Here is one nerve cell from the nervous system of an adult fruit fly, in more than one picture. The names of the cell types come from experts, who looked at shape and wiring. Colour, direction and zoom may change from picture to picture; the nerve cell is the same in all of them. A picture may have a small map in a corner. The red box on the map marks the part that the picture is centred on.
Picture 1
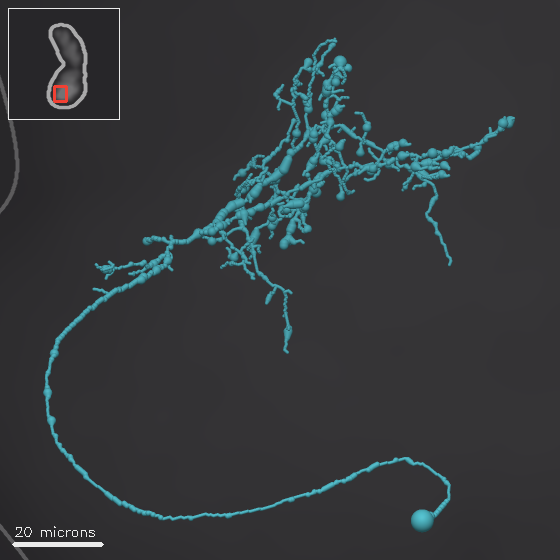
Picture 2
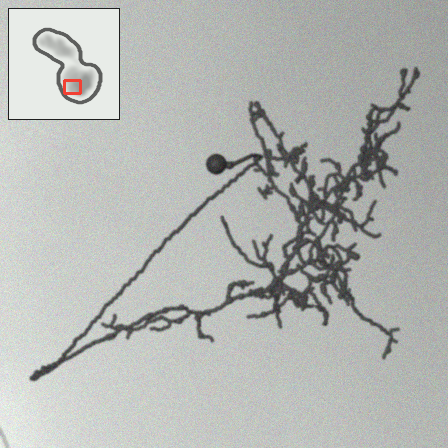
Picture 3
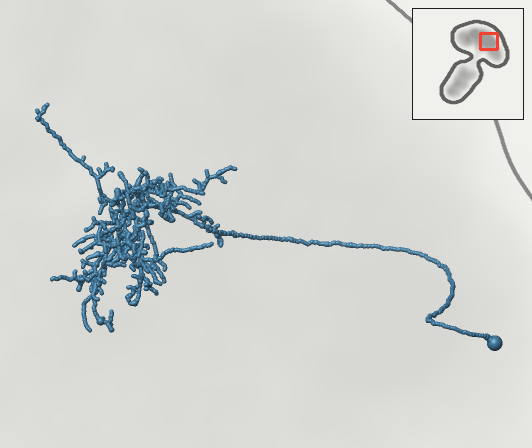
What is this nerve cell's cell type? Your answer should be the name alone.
CL013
